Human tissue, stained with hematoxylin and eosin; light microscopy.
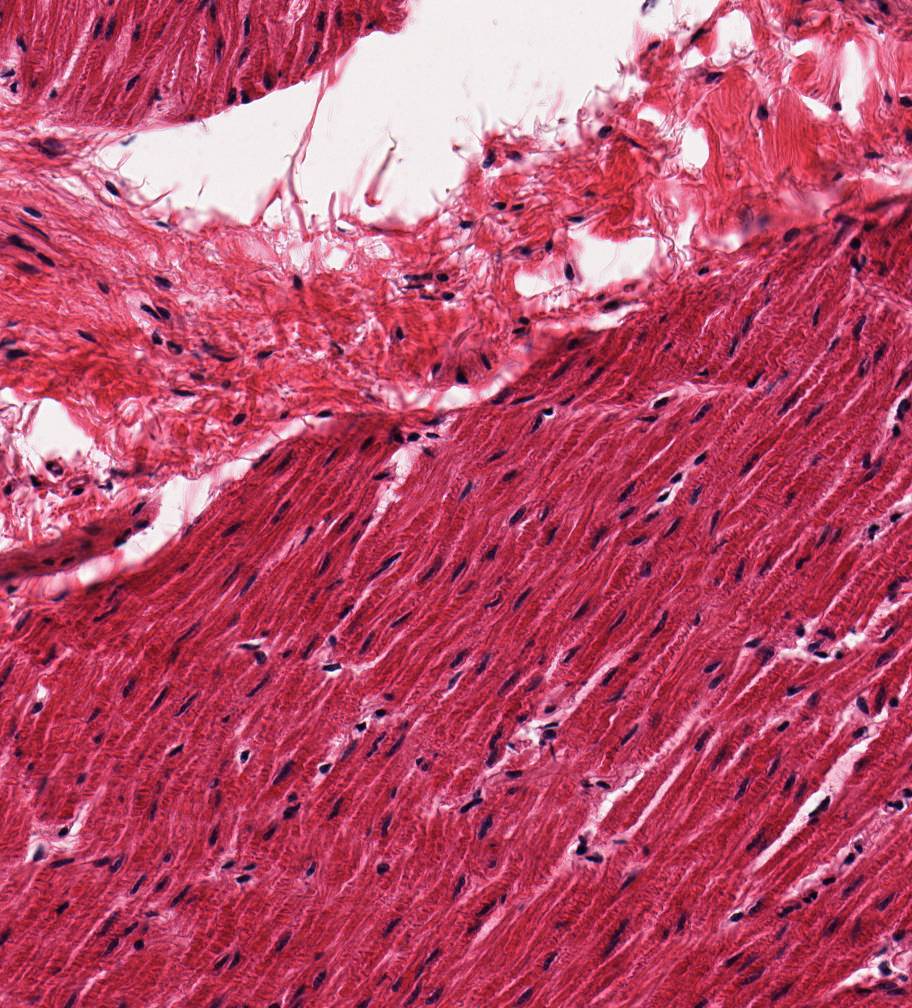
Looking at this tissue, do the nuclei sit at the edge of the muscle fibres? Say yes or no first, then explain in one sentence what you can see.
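No. Each fibre has elongated oval nuclei lying centrally within it.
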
